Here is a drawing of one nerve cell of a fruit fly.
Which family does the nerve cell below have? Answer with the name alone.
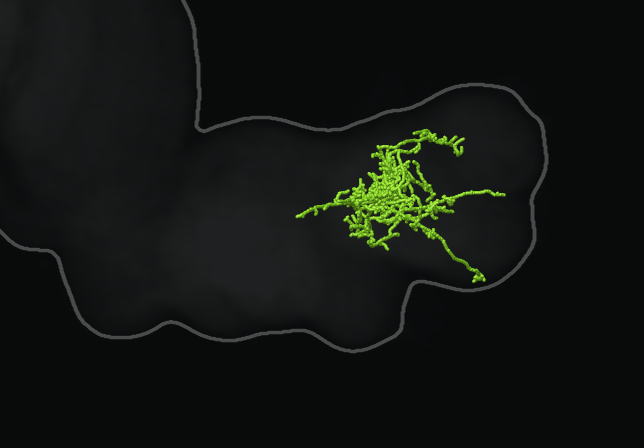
hemilineage 07B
